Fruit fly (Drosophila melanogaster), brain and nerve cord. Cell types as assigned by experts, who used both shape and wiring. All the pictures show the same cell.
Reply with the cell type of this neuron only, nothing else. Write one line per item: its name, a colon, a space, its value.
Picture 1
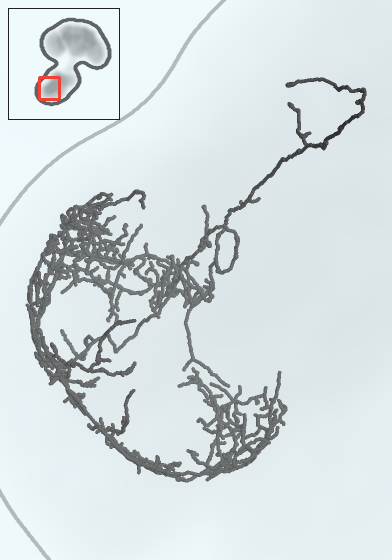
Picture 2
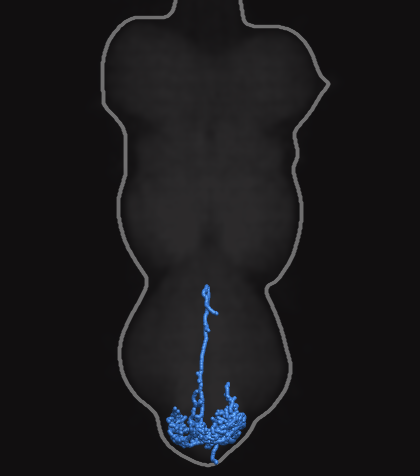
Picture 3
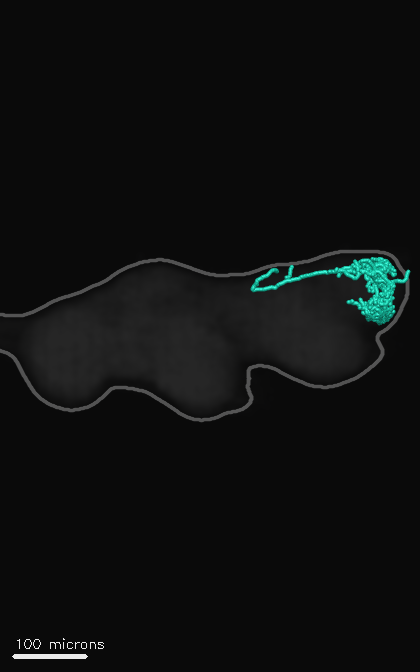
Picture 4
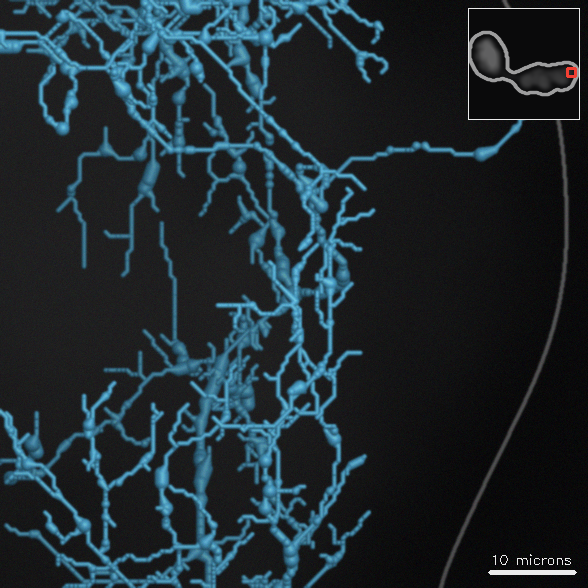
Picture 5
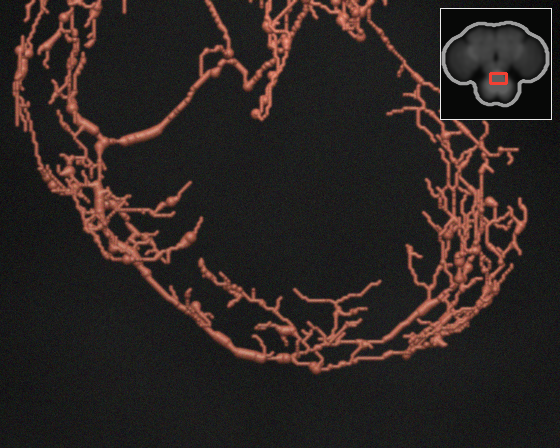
cell type: INXXX244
